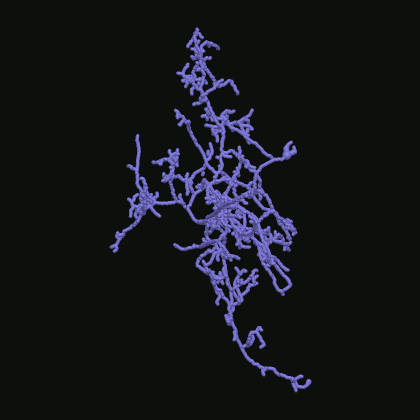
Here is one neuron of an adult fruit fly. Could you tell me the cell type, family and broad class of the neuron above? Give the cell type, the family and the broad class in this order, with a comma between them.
CL267, hemilineage DL1_ventral, central-brain intrinsic neuron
